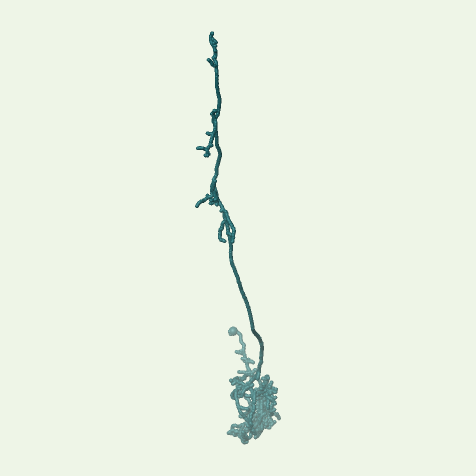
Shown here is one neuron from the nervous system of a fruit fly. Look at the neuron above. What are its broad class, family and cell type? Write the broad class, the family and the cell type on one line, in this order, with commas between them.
descending neuron, DNpe, DNpe003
